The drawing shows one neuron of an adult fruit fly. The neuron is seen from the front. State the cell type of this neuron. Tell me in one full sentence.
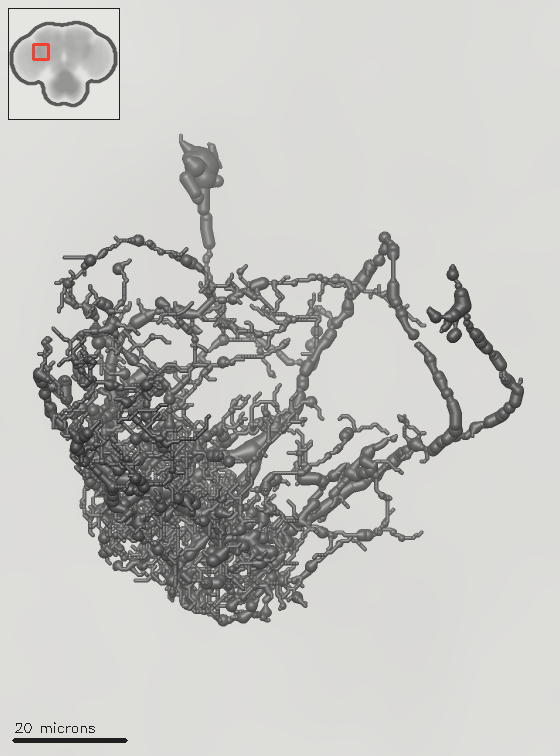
The type assigned to this neuron is PVLP135.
